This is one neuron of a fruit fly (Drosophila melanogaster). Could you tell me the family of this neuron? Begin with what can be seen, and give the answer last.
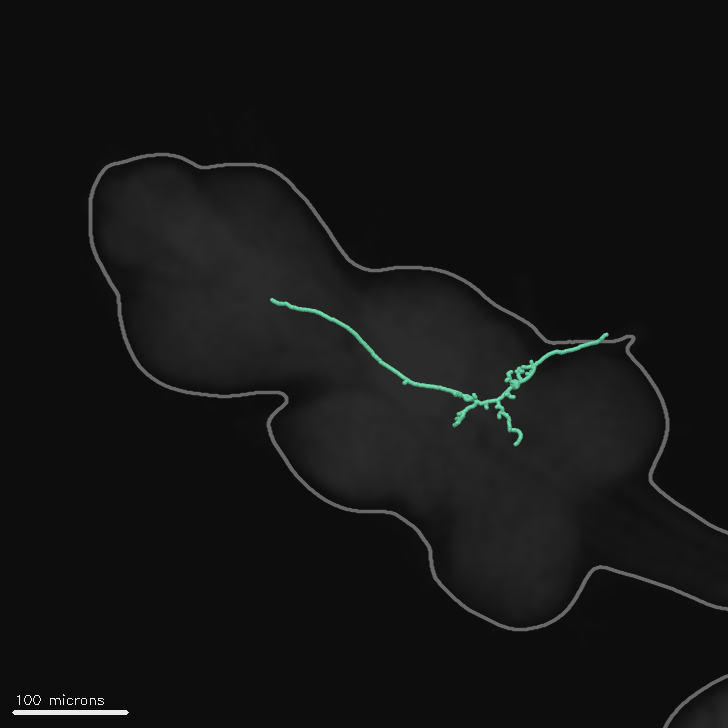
It lies in the nerve cord. By the scale bar it is about 300 microns wide in this view. Its broad class is sensory neuron entering the nerve cord. Its family is called class mechanosensory proprioceptive.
